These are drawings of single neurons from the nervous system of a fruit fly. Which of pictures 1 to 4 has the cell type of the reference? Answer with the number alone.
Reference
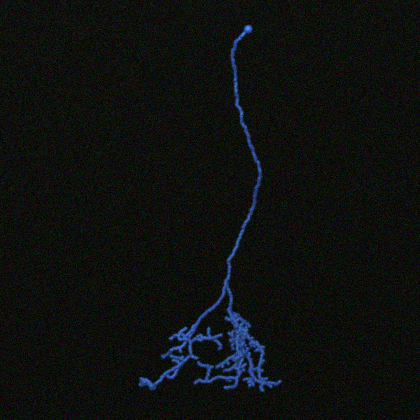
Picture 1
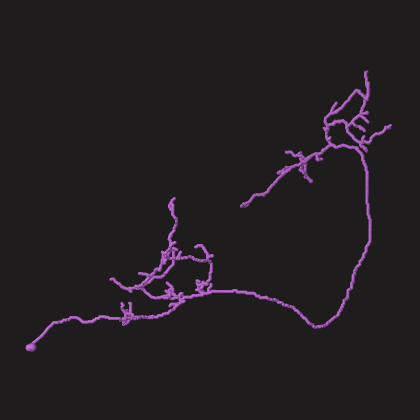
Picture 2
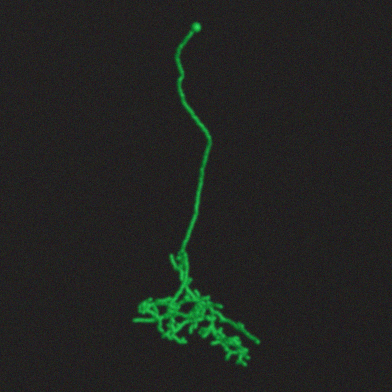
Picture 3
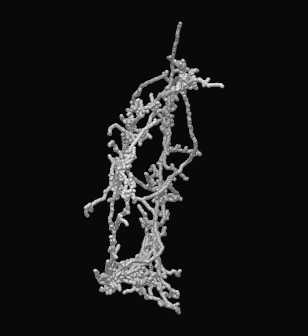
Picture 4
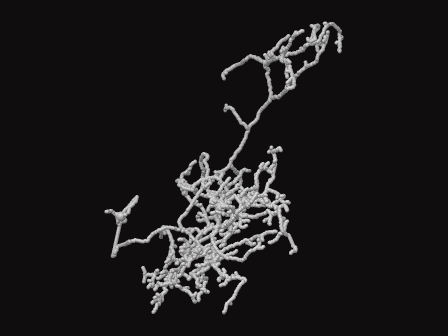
2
